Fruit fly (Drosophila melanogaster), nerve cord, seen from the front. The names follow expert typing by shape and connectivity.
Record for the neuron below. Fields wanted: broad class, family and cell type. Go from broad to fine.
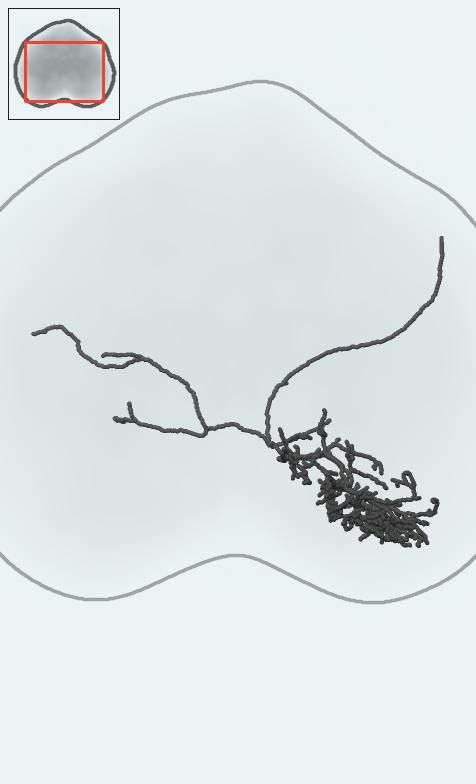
sensory neuron entering the nerve cord; class mechanosensory tactile; SNta30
